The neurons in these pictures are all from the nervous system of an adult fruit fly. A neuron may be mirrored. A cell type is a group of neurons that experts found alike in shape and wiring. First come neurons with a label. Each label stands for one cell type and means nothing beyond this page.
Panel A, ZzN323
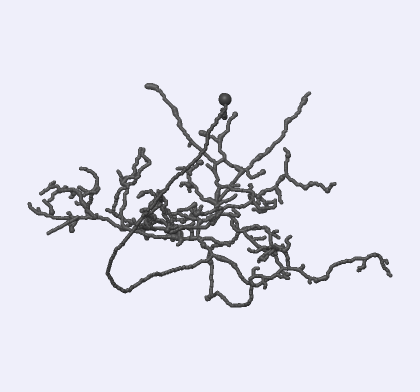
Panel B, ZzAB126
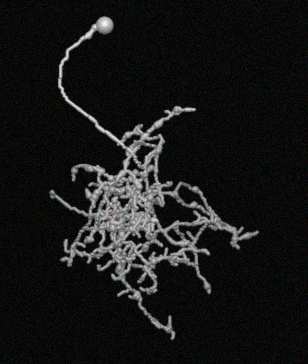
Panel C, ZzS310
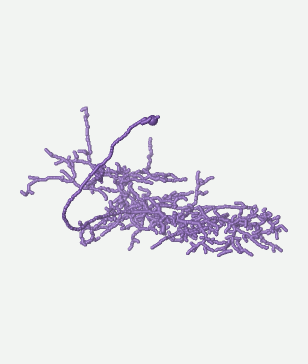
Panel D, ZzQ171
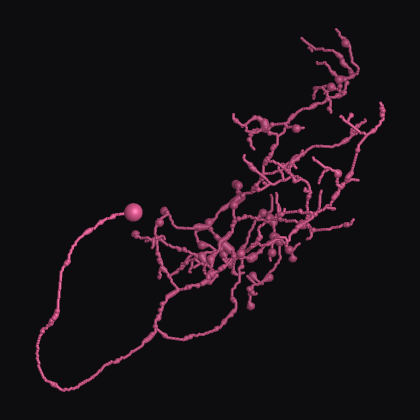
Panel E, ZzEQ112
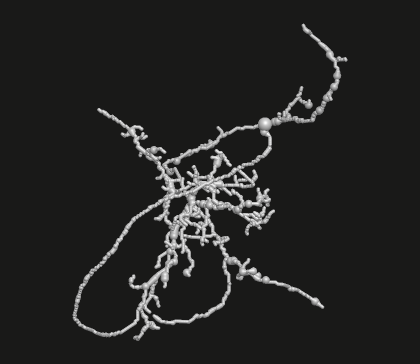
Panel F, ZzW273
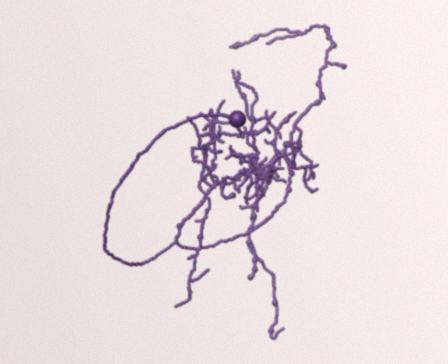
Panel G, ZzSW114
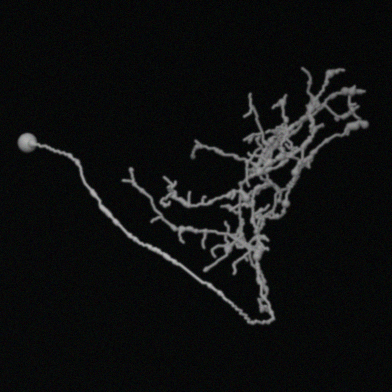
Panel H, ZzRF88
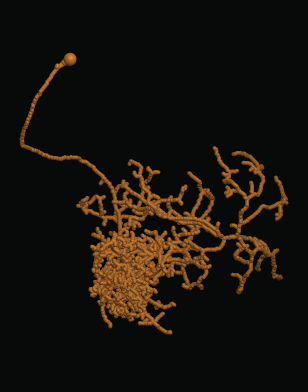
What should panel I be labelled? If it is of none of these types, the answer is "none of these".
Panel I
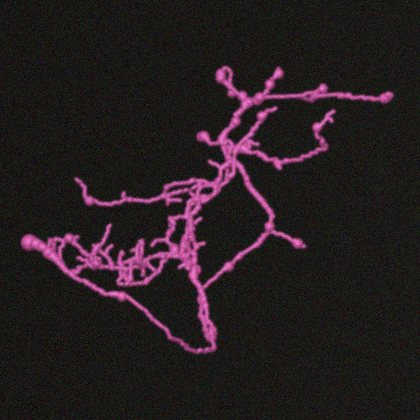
none of these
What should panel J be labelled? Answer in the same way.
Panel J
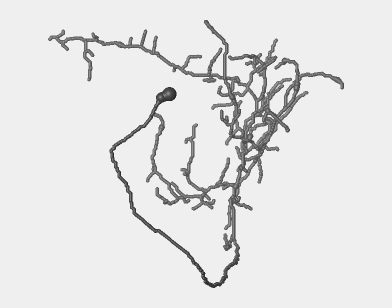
ZzSW114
